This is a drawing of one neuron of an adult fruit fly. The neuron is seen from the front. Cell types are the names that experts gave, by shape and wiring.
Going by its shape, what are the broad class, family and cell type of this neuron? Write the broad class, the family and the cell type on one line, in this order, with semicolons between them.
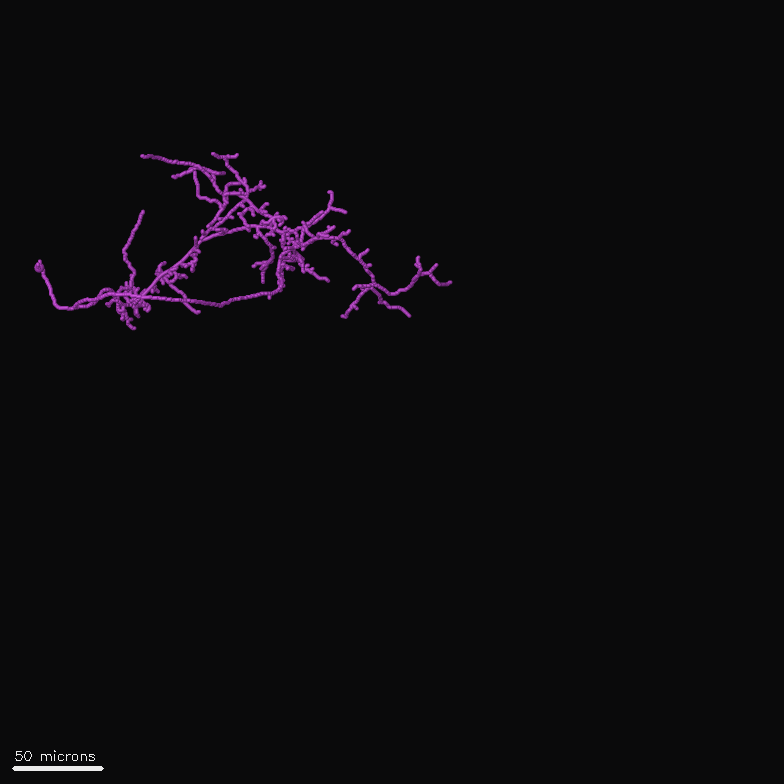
central-brain intrinsic neuron; hemilineage SLPav1_medial; CL098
